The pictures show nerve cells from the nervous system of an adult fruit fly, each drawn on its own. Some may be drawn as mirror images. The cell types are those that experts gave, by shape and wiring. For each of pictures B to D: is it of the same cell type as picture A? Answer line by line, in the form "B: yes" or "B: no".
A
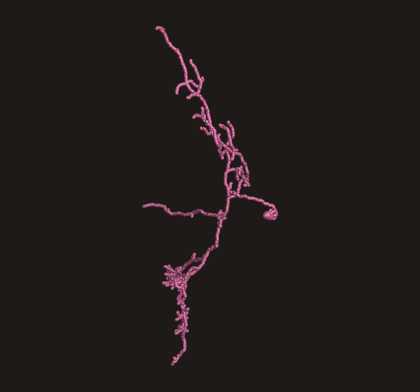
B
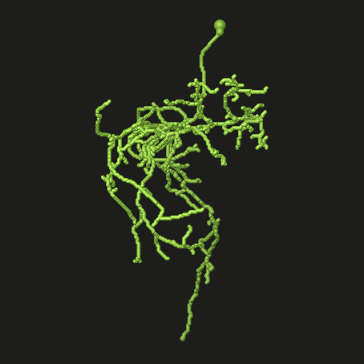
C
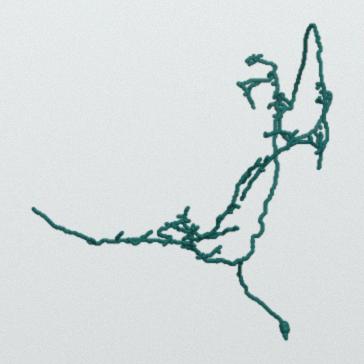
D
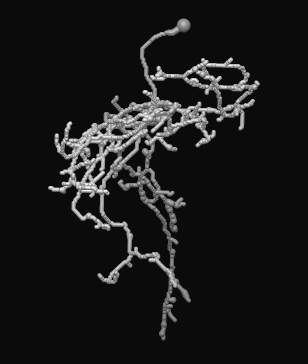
B: yes
C: no
D: yes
